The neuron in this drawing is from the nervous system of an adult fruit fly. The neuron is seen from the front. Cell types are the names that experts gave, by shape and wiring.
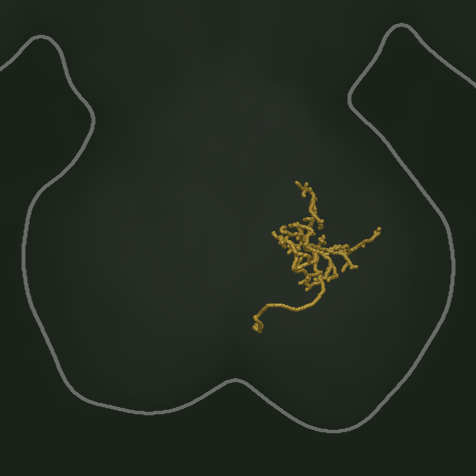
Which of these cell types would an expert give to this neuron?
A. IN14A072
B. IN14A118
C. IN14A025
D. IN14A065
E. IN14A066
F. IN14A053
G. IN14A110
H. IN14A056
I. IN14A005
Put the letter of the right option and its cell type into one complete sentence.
The neuron's cell type is IN14A072, which is option A.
